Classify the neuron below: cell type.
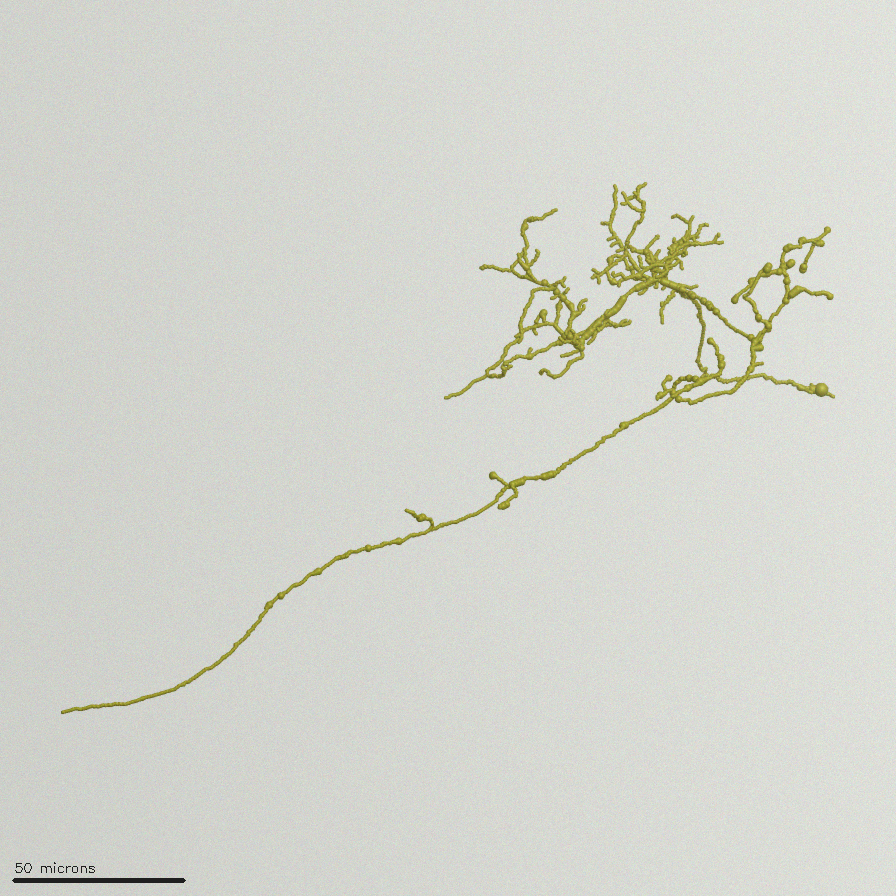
AN07B076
